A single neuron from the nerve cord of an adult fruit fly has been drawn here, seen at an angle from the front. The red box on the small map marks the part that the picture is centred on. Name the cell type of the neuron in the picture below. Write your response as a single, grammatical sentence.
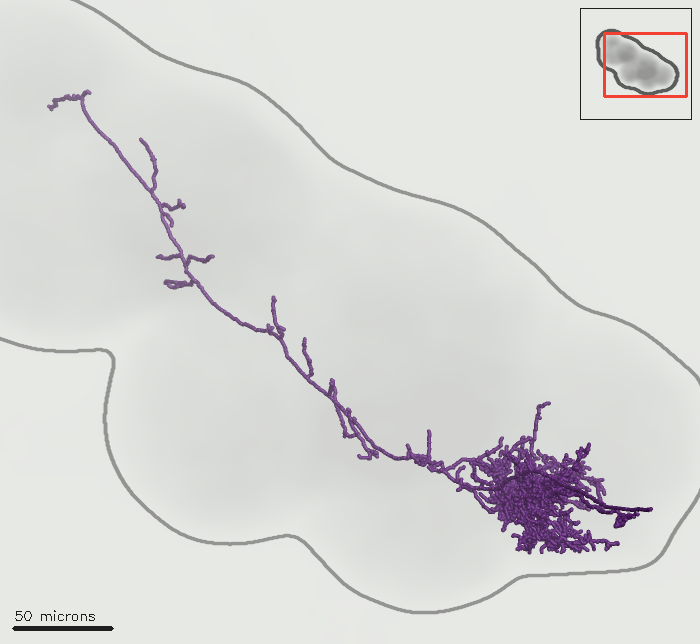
By its cell type, the neuron is AN17A018.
